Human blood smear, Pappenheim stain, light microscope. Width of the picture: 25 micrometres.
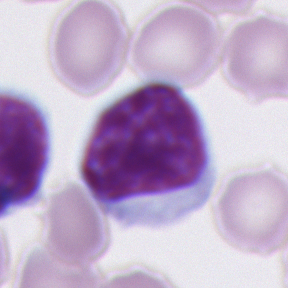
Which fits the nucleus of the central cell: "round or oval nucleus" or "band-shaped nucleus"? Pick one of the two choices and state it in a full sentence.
Round or oval in outline, the nucleus forms a single compact mass.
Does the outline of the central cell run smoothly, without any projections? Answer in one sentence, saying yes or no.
Yes, the outline of the cell is smooth.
